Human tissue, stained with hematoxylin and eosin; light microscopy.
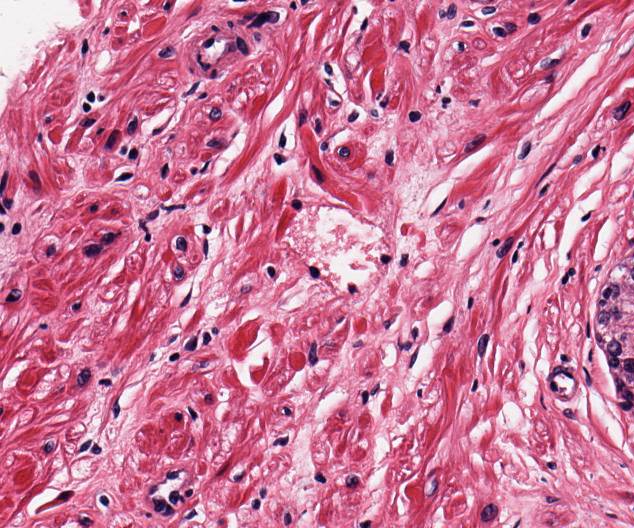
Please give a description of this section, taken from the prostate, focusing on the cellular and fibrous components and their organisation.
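You've got elongated spindle cells and pink fibres here, running as wavy bundles in different directions across the field, and the spindle cells carry small, dark, elongated nuclei. Near the centre there's a pale, loosely textured patch with a bit of fragmented pink material in it. And over at the right edge, a little below the middle, sits a cluster of dark purple granular material.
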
